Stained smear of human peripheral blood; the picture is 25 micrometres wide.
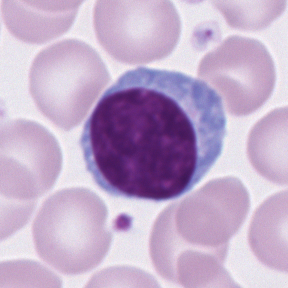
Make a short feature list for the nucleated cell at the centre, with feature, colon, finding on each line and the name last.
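Outline: roughly round
Size: about 13 micrometres across
Nucleus: round to slightly oval, no indentation
Nuclear area: about 60% of the cell
Nuclear position: toward the lower left of the cell
Nucleoli: none visible
Cytoplasmic granules: none distinct
Name: typical lymphocyte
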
